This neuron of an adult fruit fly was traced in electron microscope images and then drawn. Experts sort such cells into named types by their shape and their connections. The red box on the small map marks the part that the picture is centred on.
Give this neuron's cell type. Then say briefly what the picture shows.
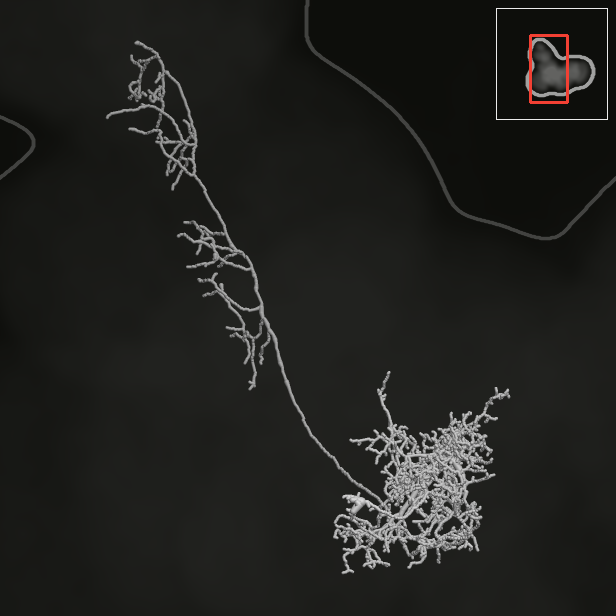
The cell type is DNae003. It is a descending neuron. The cell body can be seen at the bottom of the picture. Dozens of branch ends can be seen.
